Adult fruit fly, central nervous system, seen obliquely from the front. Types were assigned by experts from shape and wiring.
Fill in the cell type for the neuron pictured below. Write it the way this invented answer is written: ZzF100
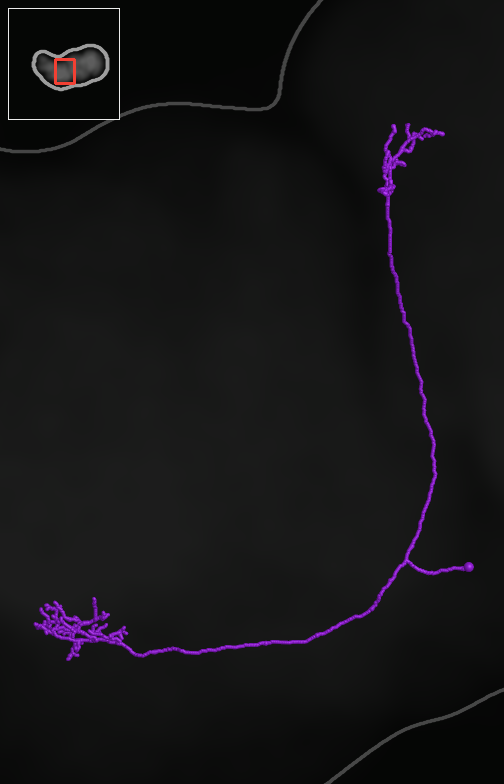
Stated: MeVP1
